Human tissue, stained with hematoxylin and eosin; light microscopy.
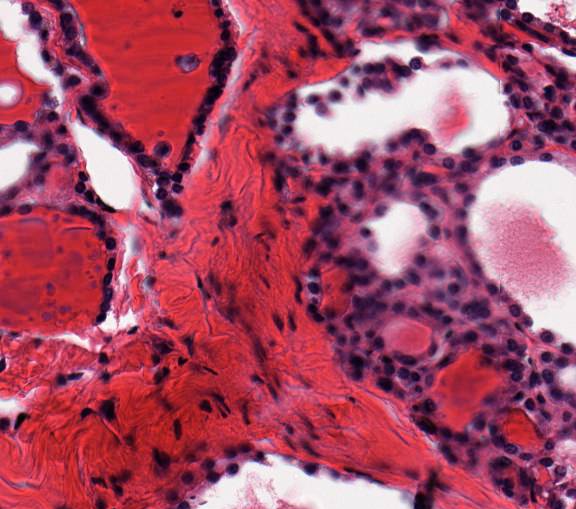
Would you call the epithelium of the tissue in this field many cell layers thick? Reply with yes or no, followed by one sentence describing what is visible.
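No. The follicles are lined by a single layer of flattened to cuboidal cells with dark round nuclei.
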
